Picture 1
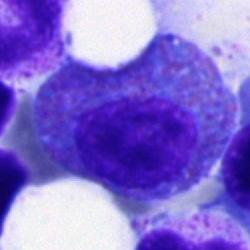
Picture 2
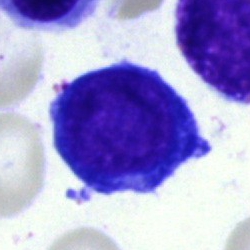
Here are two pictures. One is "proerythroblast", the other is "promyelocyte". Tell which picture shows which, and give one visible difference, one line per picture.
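Picture 1 shows a promyelocyte: Fine reddish-purple granules are scattered through the cytoplasm.
Picture 2 shows a proerythroblast: No granules are visible in the cytoplasm.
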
